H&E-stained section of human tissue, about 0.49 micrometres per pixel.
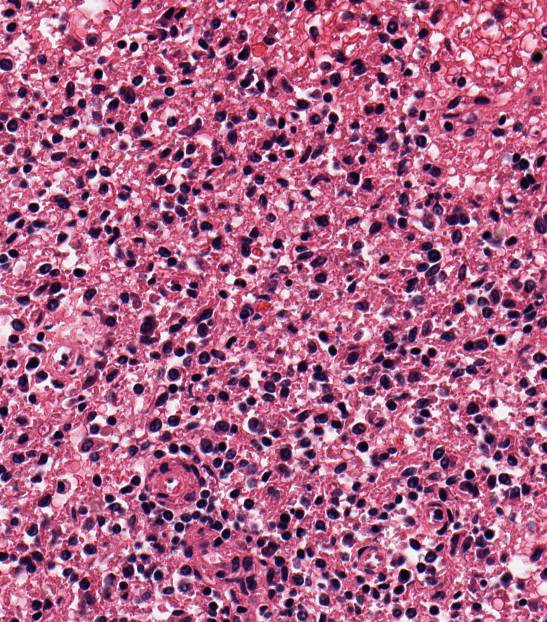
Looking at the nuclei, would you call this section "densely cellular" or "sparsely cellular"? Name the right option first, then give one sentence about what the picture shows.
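Densely cellular. The whole field is a diffuse, densely cellular sheet without glands or other organised units.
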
